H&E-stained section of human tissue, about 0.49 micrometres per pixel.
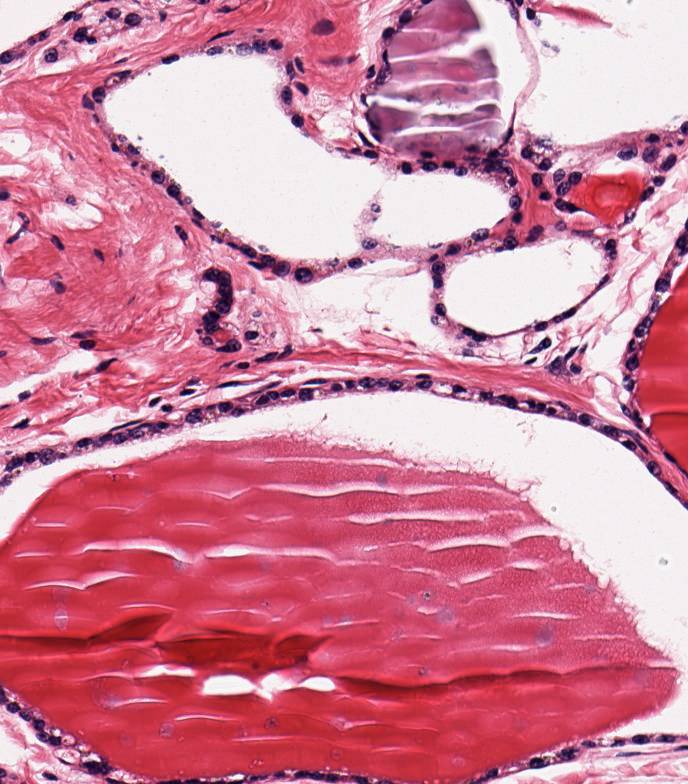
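Thyroid, haematoxylin and eosin: a single large colloid-filled follicle occupies most of the lower half of the field, lined by a single layer of flattened epithelial cells with dark, elongated nuclei. The follicle at the top centre holds purplish-grey rather than pink colloid. At the right edge, part of another follicle with red colloid is cut off.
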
